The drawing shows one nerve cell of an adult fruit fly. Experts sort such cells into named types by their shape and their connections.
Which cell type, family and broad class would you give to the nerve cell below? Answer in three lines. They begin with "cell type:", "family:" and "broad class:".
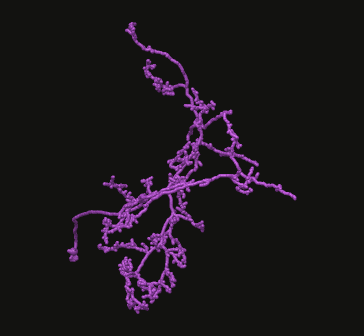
cell type: AVLP168
family: hemilineage VLPl2_medial
broad class: central-brain intrinsic neuron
